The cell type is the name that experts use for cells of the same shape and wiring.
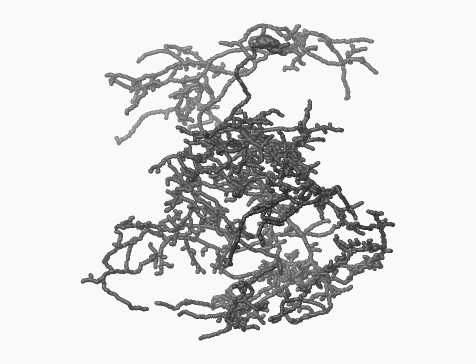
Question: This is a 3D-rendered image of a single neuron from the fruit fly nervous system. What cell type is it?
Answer: INXXX035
